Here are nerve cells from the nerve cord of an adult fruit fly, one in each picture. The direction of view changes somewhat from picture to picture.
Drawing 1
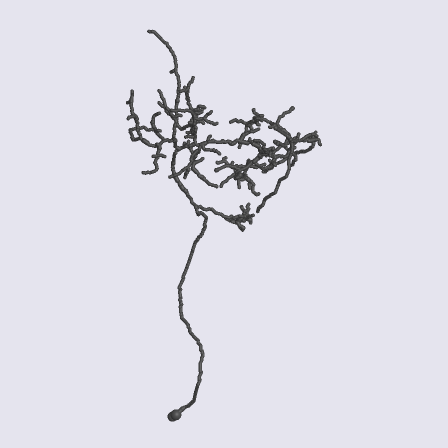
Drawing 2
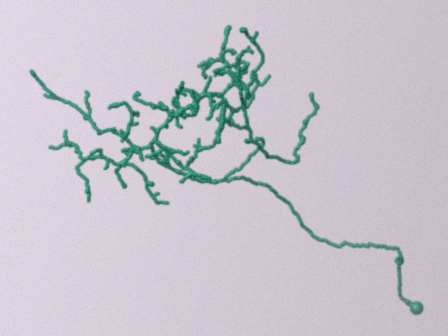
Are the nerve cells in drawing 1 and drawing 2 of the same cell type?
yes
